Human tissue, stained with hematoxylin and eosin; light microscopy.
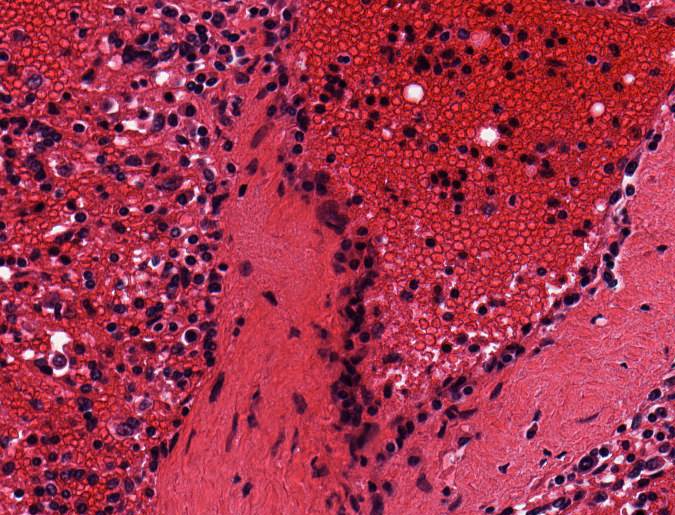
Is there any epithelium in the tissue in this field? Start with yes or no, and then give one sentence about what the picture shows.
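No. No epithelium or glands are present anywhere in the field.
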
